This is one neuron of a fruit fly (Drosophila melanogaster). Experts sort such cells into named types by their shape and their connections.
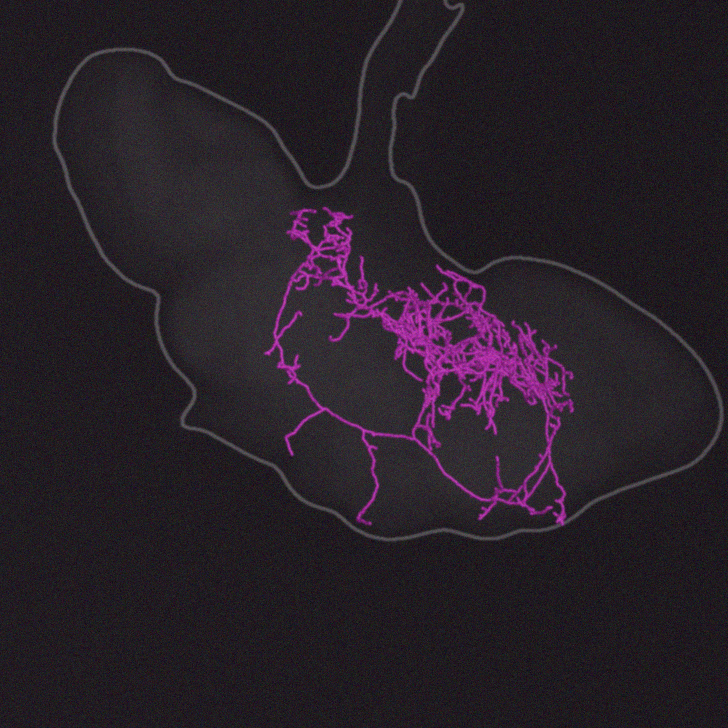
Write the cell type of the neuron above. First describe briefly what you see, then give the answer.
It lies in the brain. In this view it is about as wide as it is tall. It is a central-brain intrinsic neuron. Its cell type is PLP032.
